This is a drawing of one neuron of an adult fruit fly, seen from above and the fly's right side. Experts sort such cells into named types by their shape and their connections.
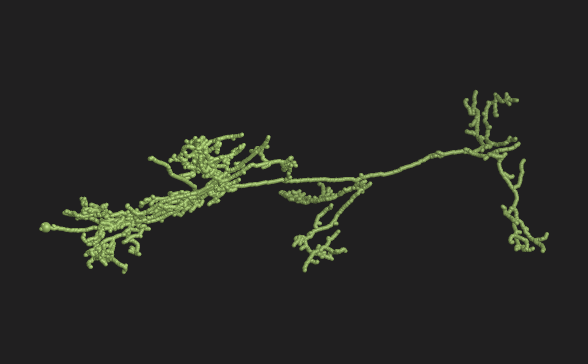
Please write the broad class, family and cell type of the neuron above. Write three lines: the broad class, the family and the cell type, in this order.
nerve-cord intrinsic neuron
hemilineage 05B
IN05B018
